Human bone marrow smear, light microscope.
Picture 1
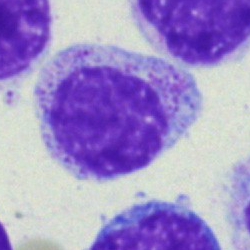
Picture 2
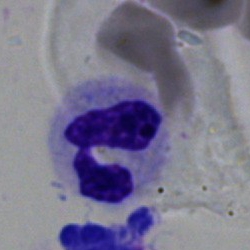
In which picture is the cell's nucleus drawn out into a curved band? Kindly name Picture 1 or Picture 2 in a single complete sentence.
For the cell in picture 2, the nucleus is stretched into a curved band without lobes.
